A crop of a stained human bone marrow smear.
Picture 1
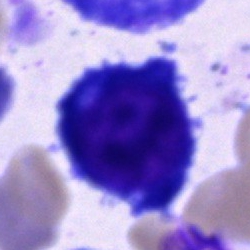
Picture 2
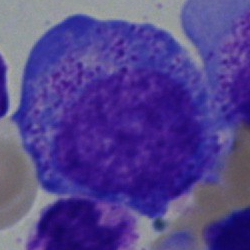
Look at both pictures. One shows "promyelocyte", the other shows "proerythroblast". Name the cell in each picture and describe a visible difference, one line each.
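Picture 1 shows a proerythroblast: No distinct granules can be seen in the cell.
Picture 2 shows a promyelocyte: Many purplish-red granules are scattered through the cytoplasm.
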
